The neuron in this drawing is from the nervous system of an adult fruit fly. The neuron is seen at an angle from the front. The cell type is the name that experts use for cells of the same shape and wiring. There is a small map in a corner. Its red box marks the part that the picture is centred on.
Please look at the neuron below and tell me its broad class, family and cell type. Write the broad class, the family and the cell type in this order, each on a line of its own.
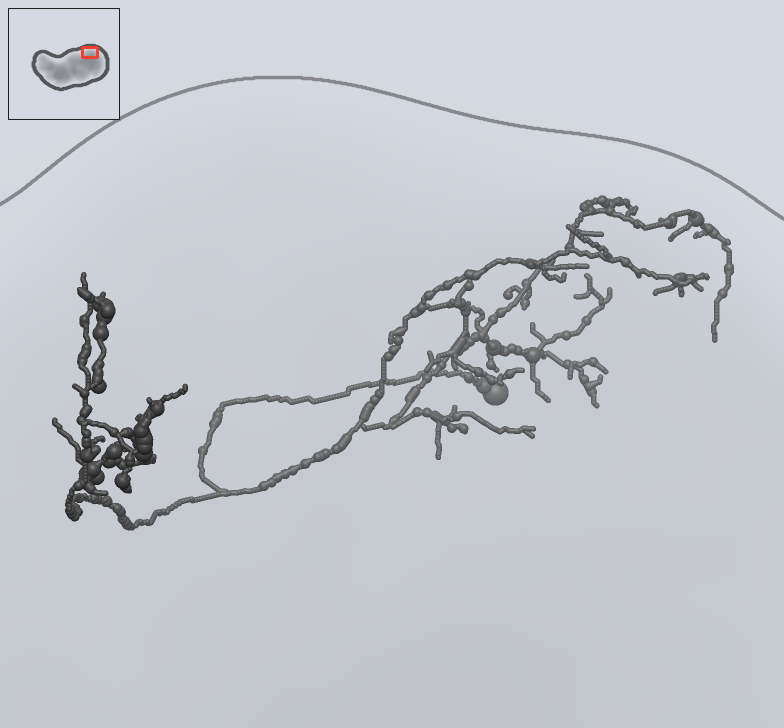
central-brain intrinsic neuron
hemilineage DL2_dorsal
CB2910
